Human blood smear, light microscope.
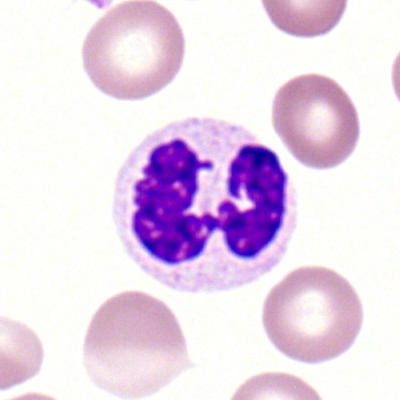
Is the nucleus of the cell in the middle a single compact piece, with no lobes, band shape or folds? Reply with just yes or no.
No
